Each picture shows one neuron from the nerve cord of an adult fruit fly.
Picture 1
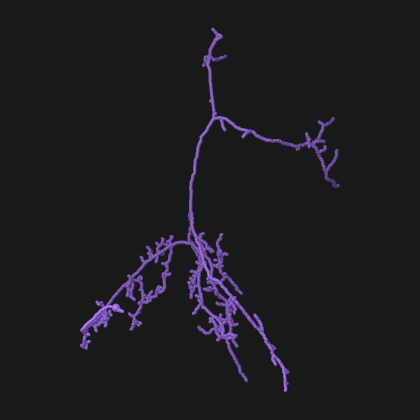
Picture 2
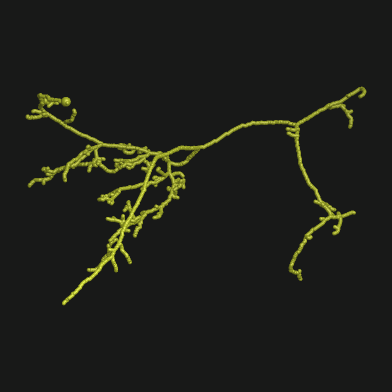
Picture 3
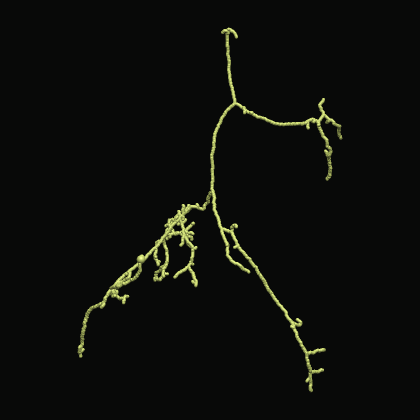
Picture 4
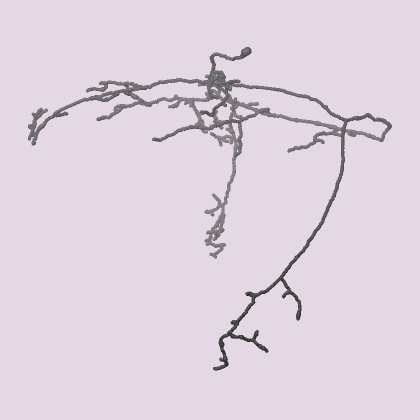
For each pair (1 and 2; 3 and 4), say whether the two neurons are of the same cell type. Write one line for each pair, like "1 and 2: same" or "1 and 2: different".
1 and 2: same
3 and 4: different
